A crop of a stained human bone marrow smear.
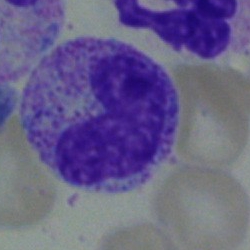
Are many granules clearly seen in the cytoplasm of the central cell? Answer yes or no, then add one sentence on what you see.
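Yes. Many fine purple granules are scattered through the cytoplasm.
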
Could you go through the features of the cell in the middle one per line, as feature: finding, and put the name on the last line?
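Nucleus: look, it's indented on its left side, which gives it a kidney shape.
Nucleoli: you won't find any in it.
Cytoplasm: mostly on the left side, sitting inside that indentation.
Outline: round all the way.
Answer: band neutrophil.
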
